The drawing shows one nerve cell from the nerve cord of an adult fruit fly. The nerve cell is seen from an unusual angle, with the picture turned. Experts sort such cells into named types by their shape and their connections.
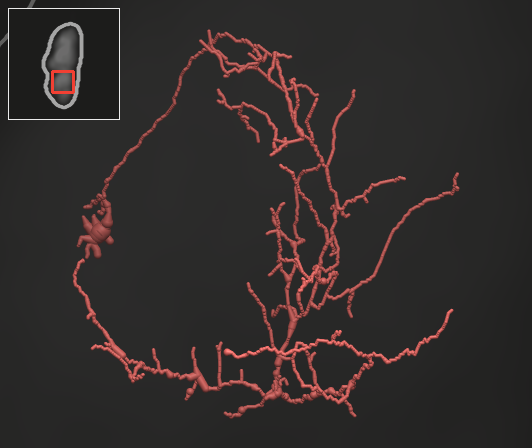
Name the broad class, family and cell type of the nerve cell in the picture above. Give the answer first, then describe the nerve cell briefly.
It is a motor neuron of the nerve cord. Its family is MNhl. It is of cell type MNhl60. The picture shows dozens of branch ends. As drawn here it is about as wide as it is tall.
